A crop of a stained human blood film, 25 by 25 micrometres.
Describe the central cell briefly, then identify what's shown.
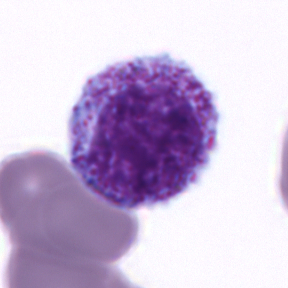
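Outline round. Dark purple nucleus occupying most of the cell. Granules overlie the nucleus, blurring its border. Nucleoli not seen. Cell: myelocyte.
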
